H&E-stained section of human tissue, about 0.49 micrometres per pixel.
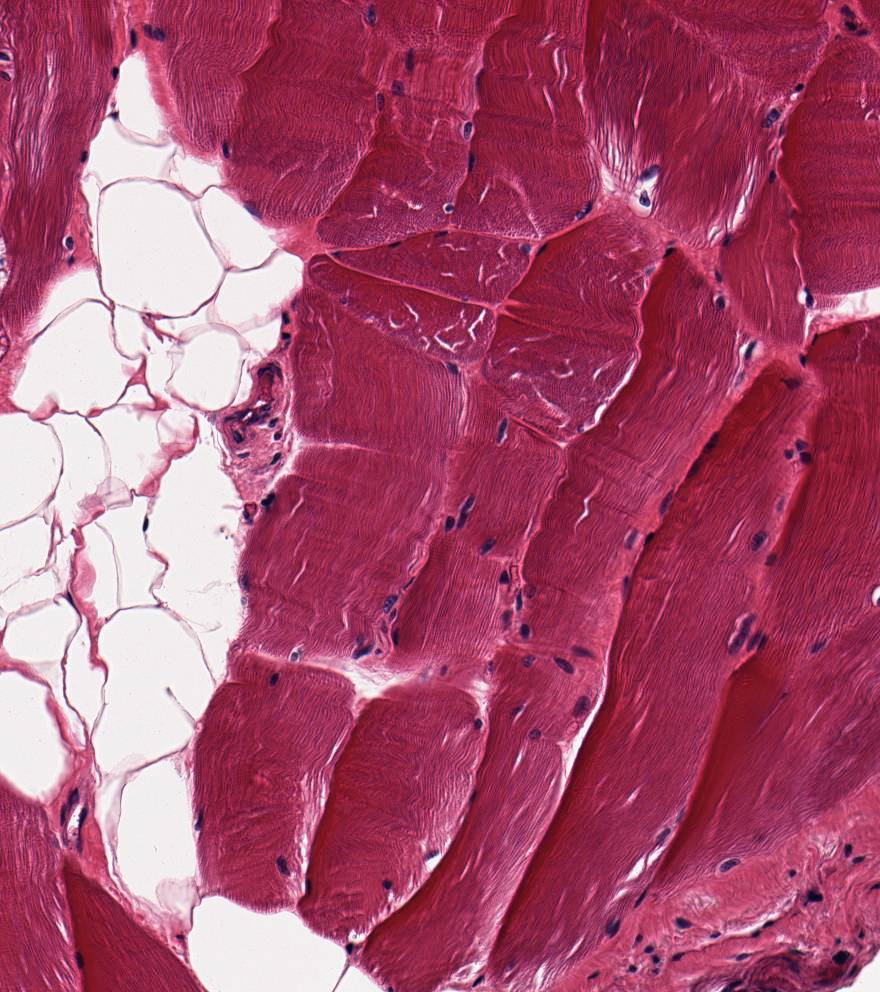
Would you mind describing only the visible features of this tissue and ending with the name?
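Starting with the muscle nuclei: small, dark and flattened, they lie at the edges of the fibres. Next, the fibre cytoplasm stains a deep pink-red. On the left, adipocytes appear as large clear spaces bounded by thin membranes. In the upper middle, several fibres contain wavy white cracks. The tissue is skeletal muscle.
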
